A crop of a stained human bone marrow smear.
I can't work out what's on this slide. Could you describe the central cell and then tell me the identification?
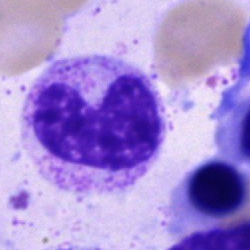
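Taking each point in turn, the outline is roughly round. The nucleus is kidney-shaped, its notch on the upper side. Its chromatin is dark purple and clumped, with small paler patches. The cytoplasm holds many fine pink-purple granules. It is a metamyelocyte.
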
